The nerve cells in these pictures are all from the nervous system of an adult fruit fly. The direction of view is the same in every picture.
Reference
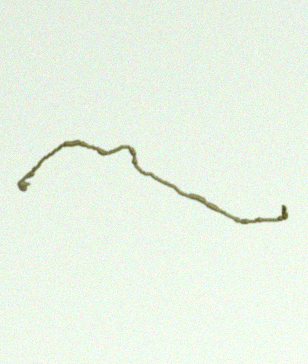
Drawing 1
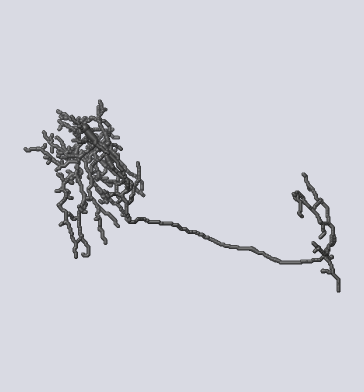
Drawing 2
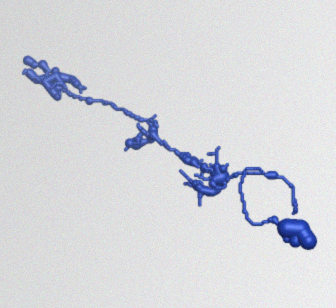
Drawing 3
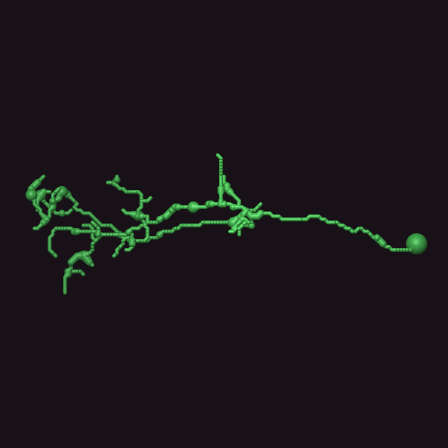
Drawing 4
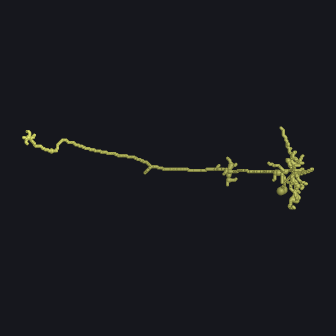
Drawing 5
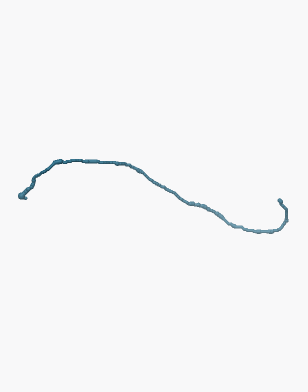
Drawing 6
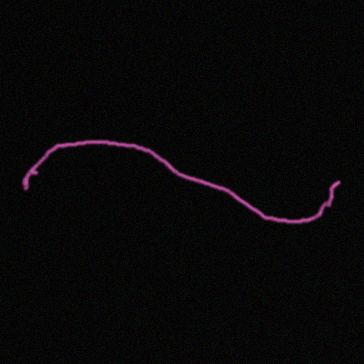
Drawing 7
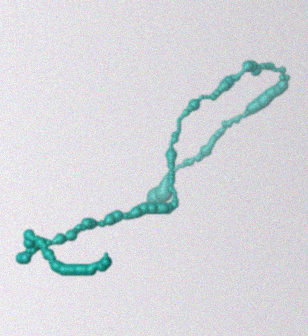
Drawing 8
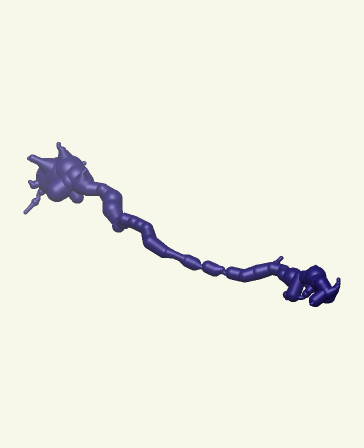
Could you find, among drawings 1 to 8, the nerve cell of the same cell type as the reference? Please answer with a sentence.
The nerve cell in drawing 5 is of the same cell type.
